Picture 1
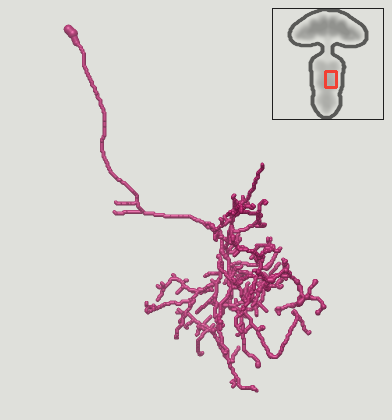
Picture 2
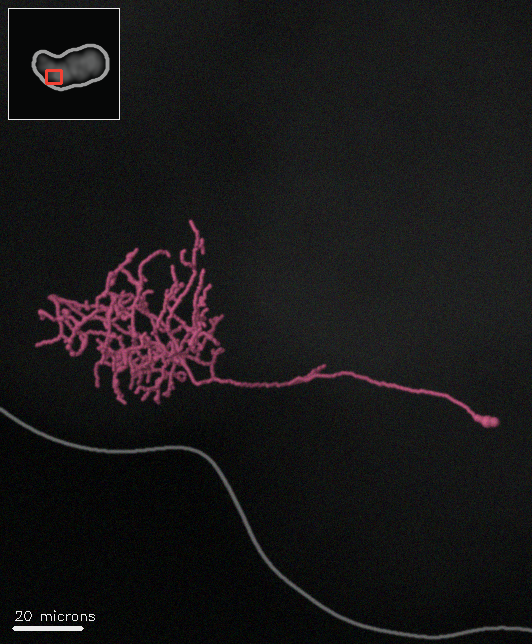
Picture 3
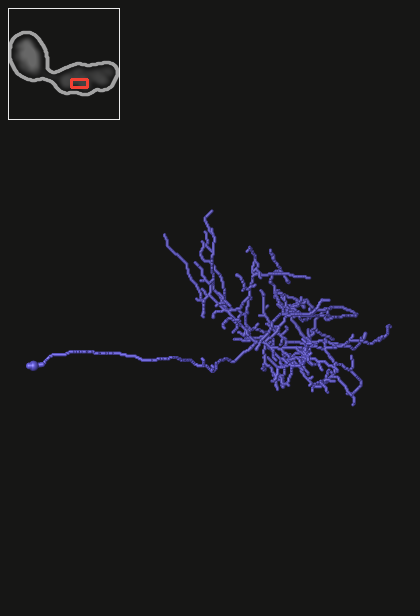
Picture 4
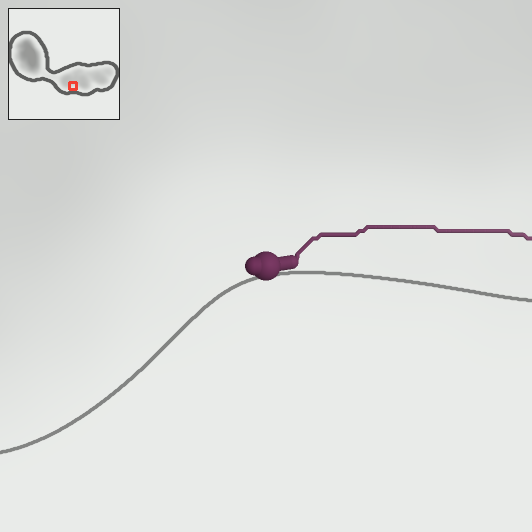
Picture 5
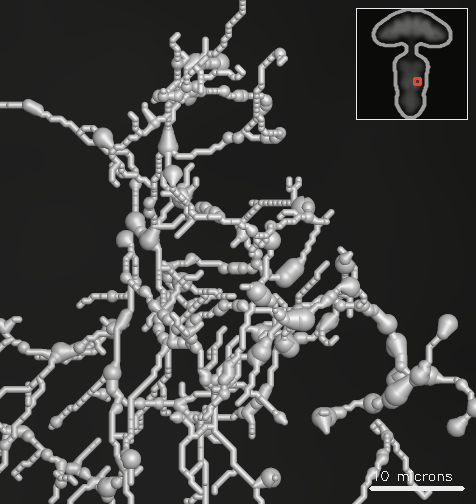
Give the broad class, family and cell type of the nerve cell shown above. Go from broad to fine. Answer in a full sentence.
A nerve-cord intrinsic neuron of hemilineage 14A, type IN14A063.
